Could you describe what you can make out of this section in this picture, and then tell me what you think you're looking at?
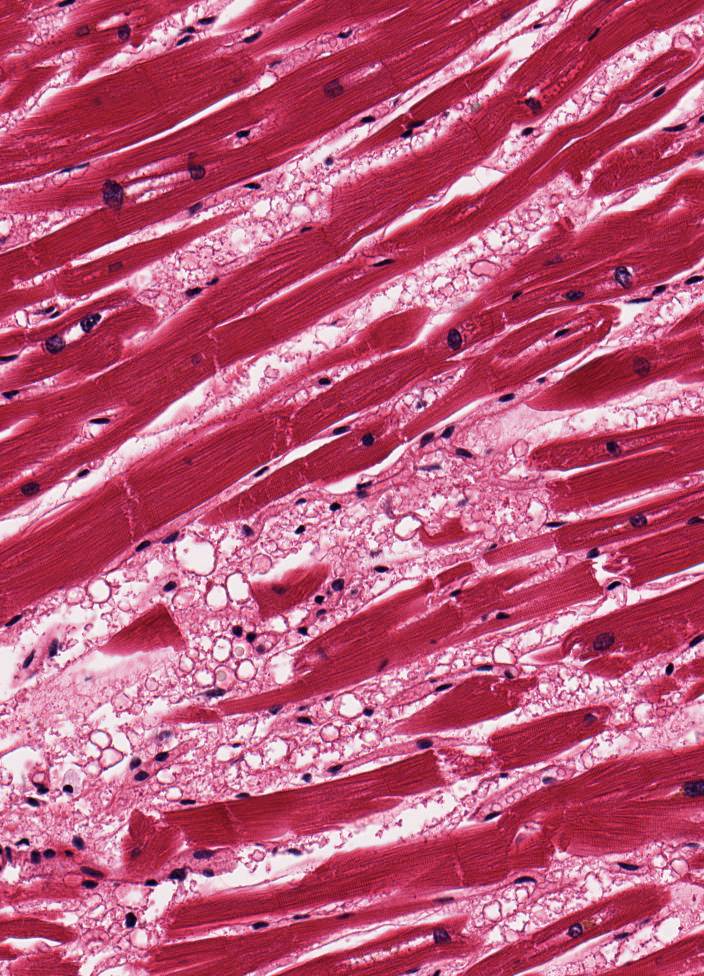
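You can make out fine cross-striations running along the muscle fibres, and their oval nuclei sit centrally within them. The fibre cytoplasm takes eosin as a deep red. Dotted through the pale interstitial tissue are small dark oval nuclei. This section is the left ventricle of the heart.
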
